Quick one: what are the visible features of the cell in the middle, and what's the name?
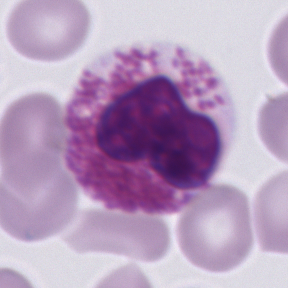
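Two broad nuclear lobes lie side by side, off-centre toward the right of the cell. The chromatin is dense and dark purple. Coarse, round granules fill the cytoplasm. The cell is an eosinophil.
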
